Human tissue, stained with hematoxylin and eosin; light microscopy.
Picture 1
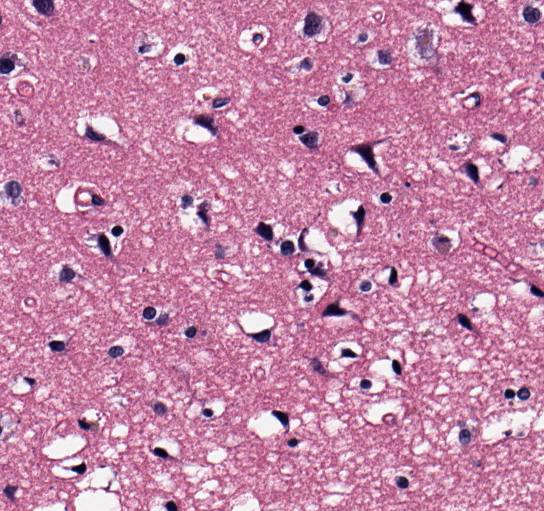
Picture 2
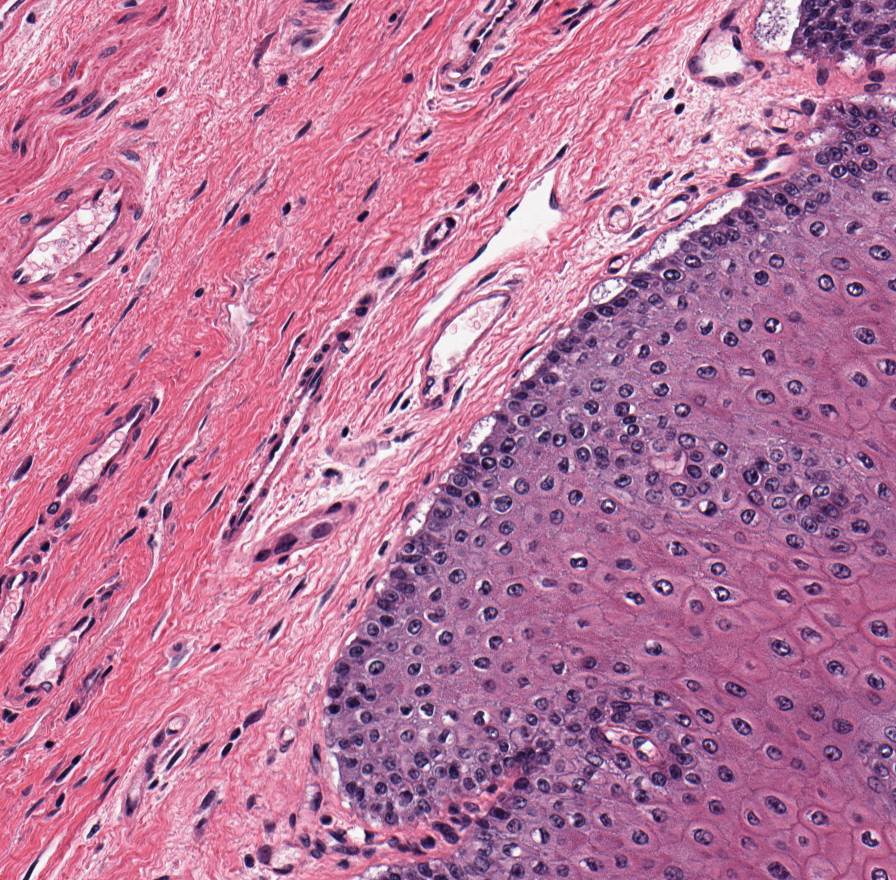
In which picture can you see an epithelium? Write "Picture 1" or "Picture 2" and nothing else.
Picture 2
